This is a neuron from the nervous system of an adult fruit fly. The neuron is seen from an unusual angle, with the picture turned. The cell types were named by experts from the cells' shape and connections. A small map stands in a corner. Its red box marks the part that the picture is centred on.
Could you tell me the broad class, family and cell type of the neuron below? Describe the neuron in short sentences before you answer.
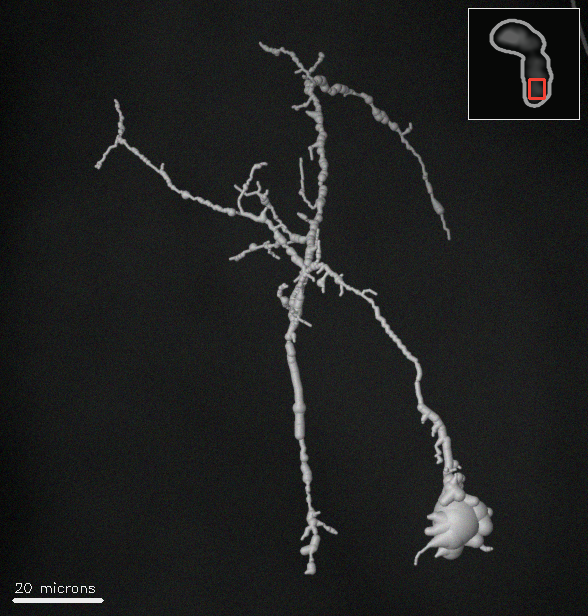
From top to bottom in the picture it spans about 120 microns. Dozens of branch ends can be seen. It is a motor neuron of the nerve cord. Its family is hemilineage 15B. Its cell type is ltm1-tibia MN.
